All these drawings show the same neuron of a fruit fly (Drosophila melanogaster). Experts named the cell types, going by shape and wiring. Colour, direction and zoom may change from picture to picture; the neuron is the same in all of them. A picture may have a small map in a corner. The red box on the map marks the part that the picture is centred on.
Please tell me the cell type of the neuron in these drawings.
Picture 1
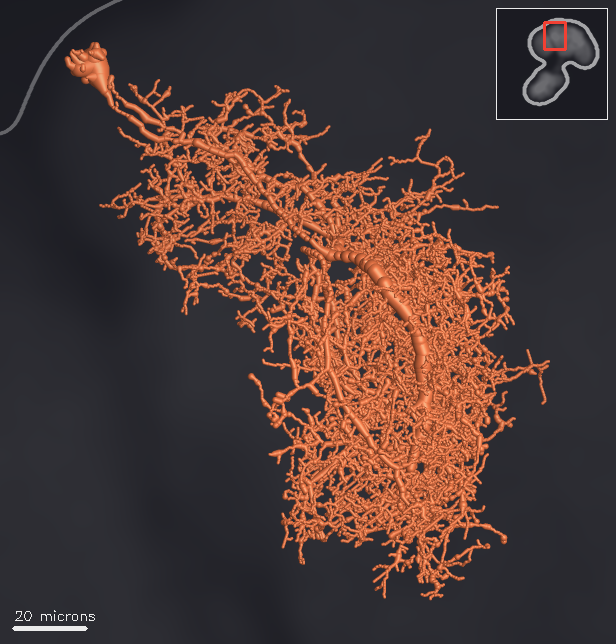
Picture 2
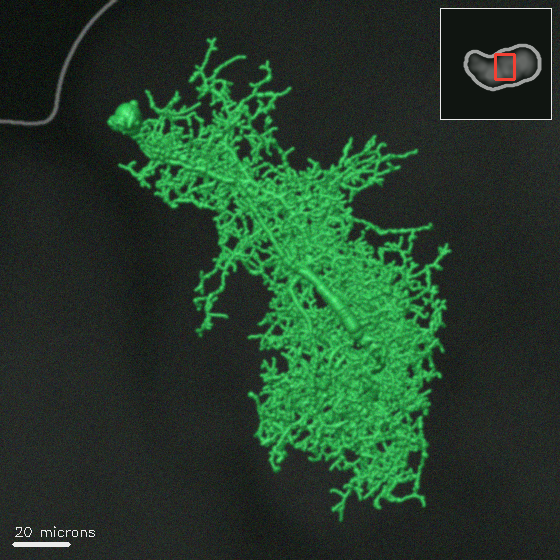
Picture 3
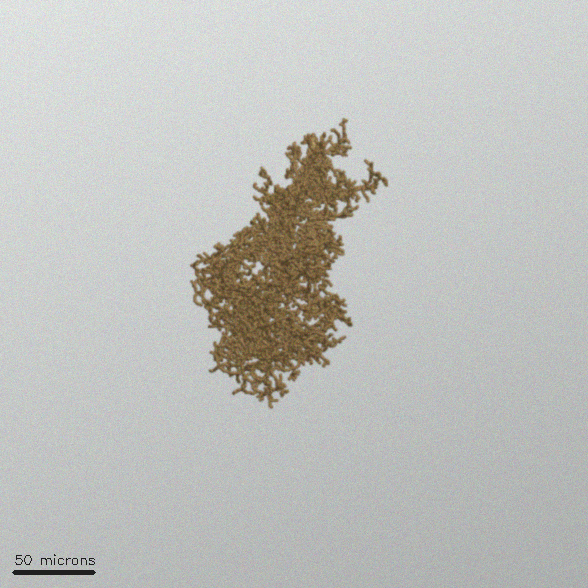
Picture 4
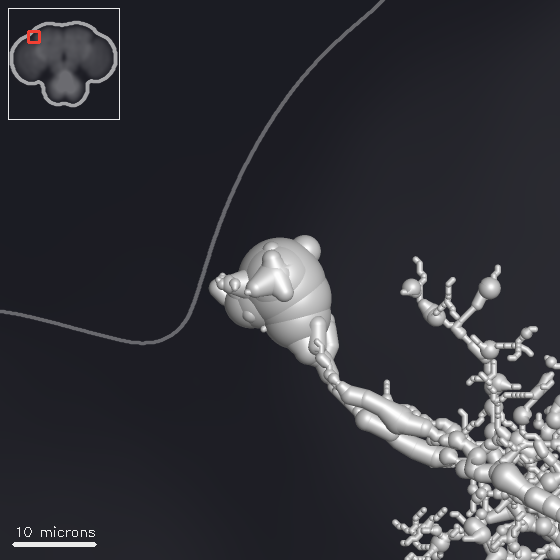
LHAD1g1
